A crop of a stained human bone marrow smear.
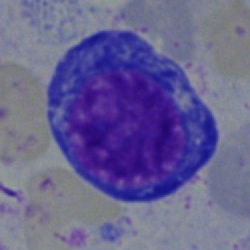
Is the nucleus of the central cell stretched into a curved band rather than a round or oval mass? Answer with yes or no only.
No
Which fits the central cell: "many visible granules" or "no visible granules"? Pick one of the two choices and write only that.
No visible granules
